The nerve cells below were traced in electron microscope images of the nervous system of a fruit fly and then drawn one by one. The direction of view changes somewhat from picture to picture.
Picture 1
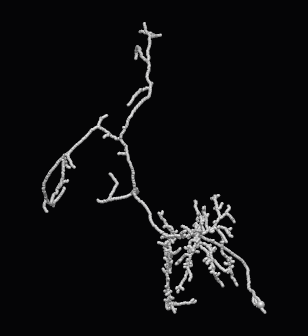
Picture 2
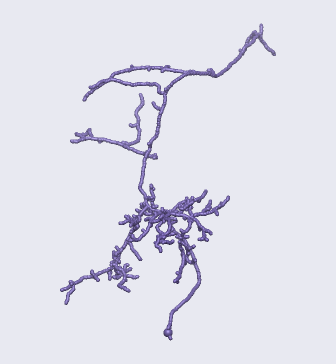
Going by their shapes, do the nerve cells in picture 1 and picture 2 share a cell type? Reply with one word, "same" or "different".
same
